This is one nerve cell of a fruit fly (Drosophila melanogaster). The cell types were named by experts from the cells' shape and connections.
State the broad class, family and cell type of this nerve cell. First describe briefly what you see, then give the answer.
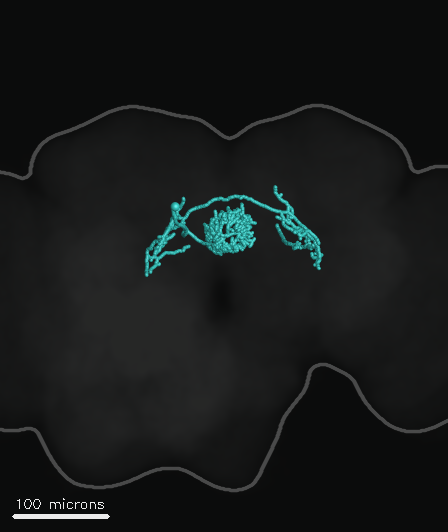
The cell body is in the middle of the picture. From left to right in the picture it spans about 190 microns. Its broad class is central-brain intrinsic neuron. The name of its family is class CX. Its cell type is ExR7.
